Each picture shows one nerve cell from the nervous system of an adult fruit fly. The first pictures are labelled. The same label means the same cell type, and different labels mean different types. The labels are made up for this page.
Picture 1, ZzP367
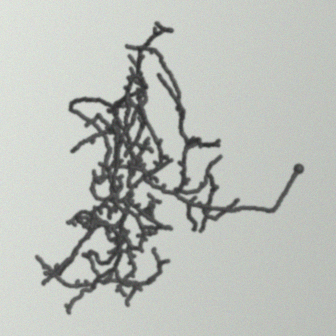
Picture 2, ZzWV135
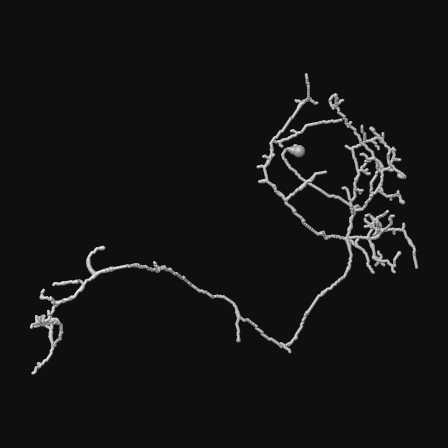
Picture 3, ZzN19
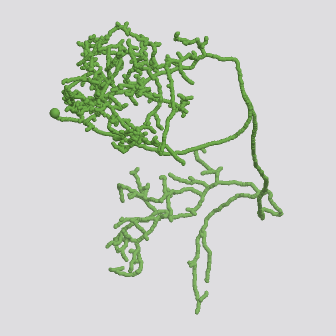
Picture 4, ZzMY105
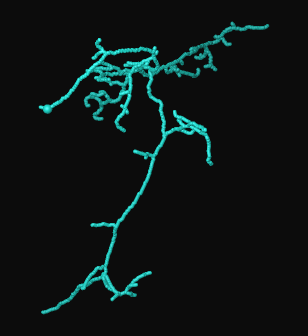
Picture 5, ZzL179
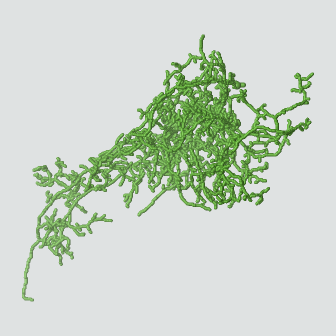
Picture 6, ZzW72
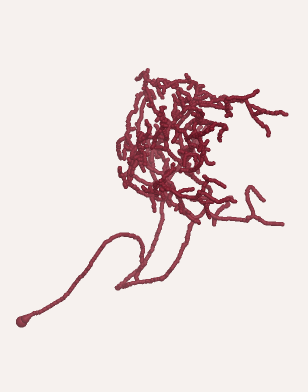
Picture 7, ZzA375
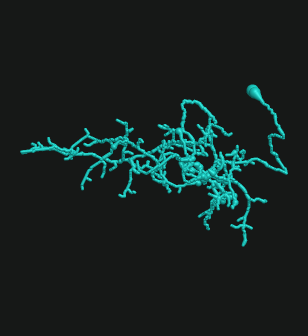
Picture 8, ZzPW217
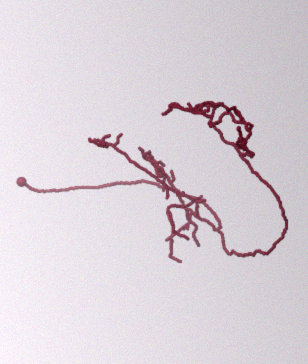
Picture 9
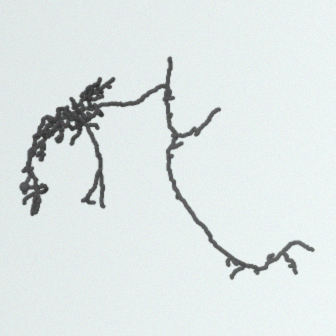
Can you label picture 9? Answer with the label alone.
ZzWV135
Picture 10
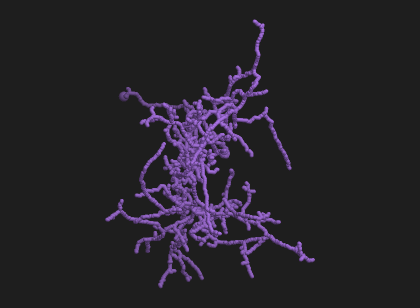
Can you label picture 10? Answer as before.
ZzP367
